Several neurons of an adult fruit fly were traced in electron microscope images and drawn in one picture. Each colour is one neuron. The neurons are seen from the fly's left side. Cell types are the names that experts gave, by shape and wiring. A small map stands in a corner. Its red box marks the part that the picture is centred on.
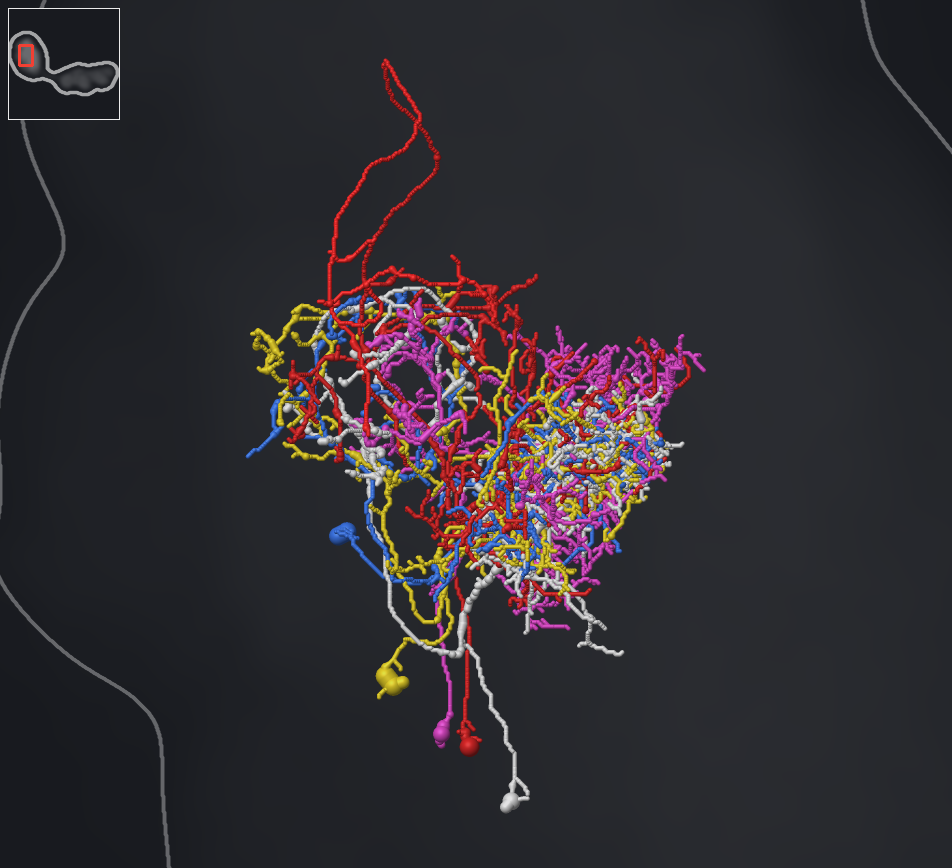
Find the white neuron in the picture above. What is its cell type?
PVLP139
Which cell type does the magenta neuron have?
PVLP075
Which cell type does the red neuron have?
CB1973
